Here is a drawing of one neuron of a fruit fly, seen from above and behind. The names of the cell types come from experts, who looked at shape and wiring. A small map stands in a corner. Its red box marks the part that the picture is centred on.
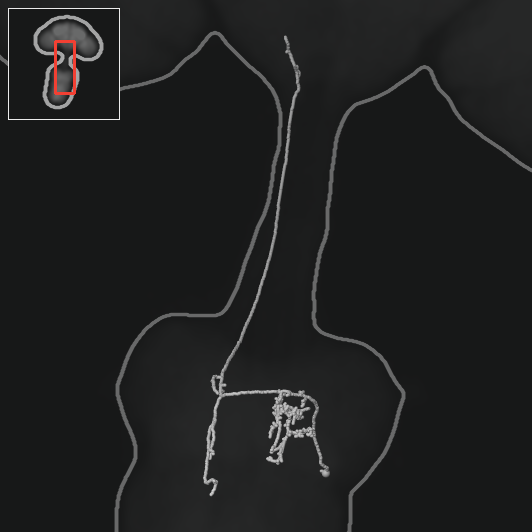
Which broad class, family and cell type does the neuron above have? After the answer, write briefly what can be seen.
Its broad class is ascending neuron. The family is hemilineage 06A. The cell type is AN06A095. It runs through the neck, between the brain and the nerve cord. The cell body is at the bottom of the picture.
